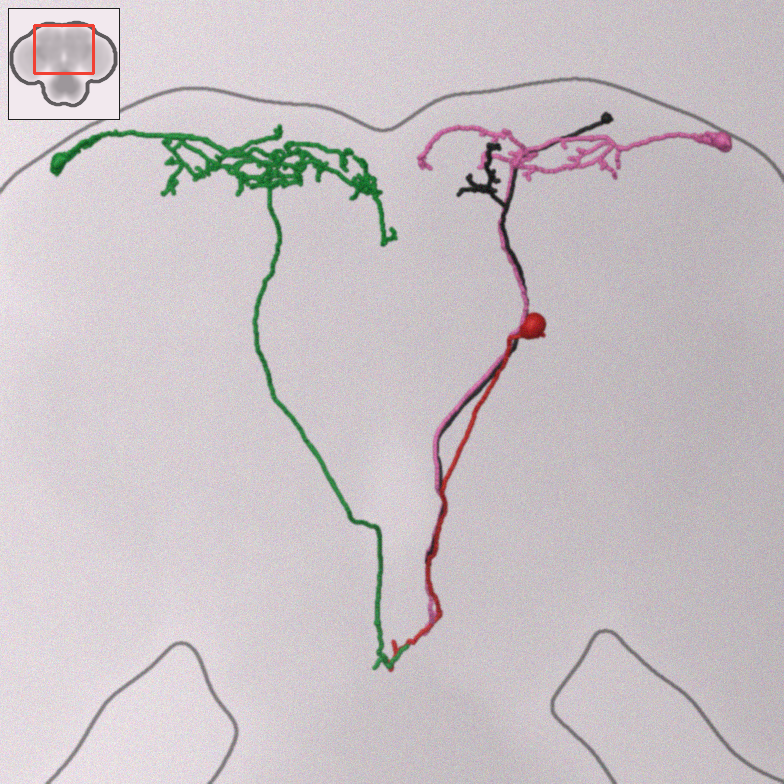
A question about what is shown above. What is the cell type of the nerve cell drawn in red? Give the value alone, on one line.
ITP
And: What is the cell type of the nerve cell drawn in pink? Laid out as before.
DNES3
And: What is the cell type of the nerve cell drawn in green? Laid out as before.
DNES2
